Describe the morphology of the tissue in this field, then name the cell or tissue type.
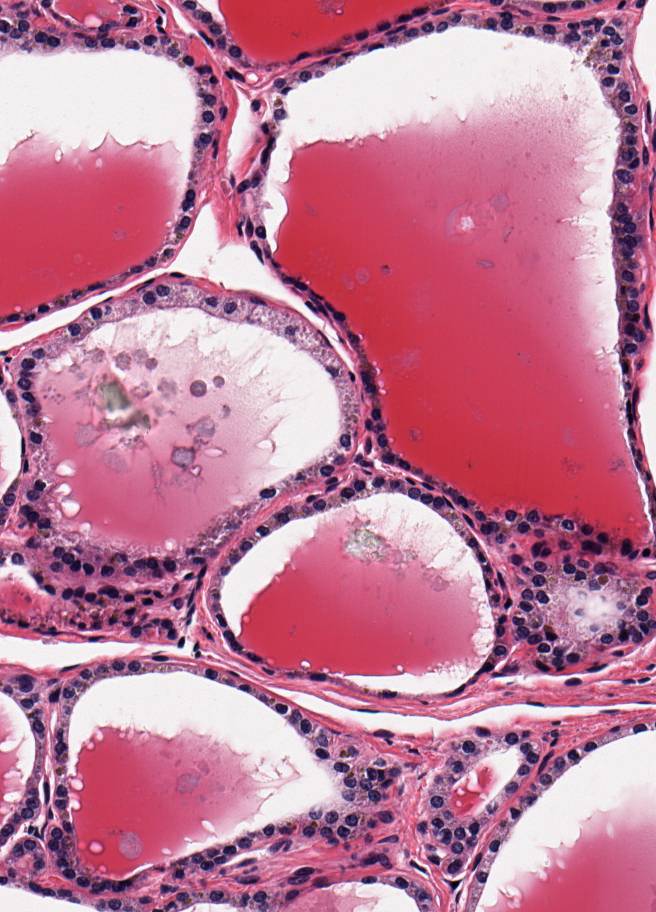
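Look across the field and you'll see closely packed follicles of varying size; the largest sits in the upper right. The epithelial nuclei are small, round, dark and fairly uniform. Some epithelial cells hold fine golden-brown granules in their cytoplasm. Thin pink fibrous septa, carrying elongated nuclei, separate neighbouring follicles. The tissue in this field is thyroid.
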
